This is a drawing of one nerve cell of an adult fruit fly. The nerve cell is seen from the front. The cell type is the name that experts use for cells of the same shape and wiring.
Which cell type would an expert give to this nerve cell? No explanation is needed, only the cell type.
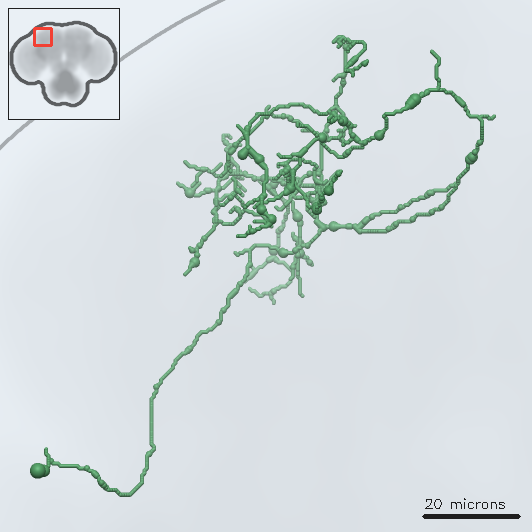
CB2688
